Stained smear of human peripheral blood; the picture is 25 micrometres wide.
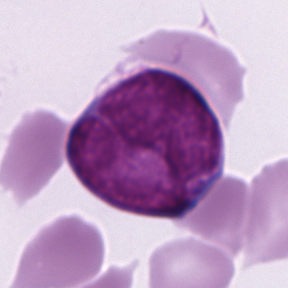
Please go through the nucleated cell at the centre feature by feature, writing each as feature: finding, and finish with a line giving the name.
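Chromatin: finely granular, evenly spread, no coarse dark clumps
Nucleus: pale round area in the lower middle
Cytoplasmic granules: none distinct
Vacuoles: none in the cytoplasm
Name: myeloblast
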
